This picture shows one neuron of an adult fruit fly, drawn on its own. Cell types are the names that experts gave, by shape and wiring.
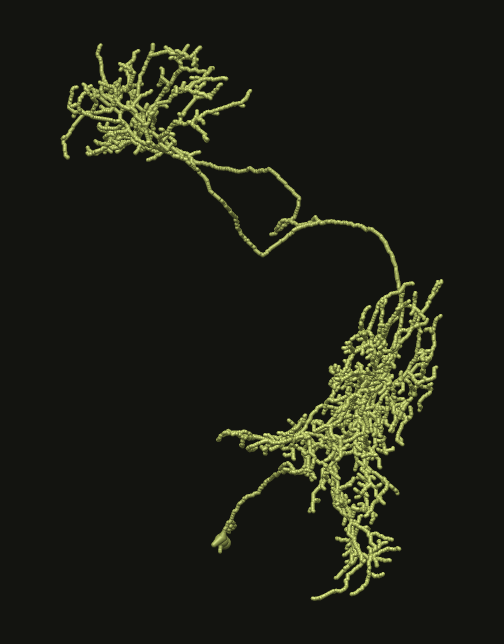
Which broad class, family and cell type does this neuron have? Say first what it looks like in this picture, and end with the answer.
More than a hundred branch ends can be seen. In this view it is taller than it is wide. It is a central-brain intrinsic neuron. Its family is hemilineage ALlv1. Its cell type is VES003.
